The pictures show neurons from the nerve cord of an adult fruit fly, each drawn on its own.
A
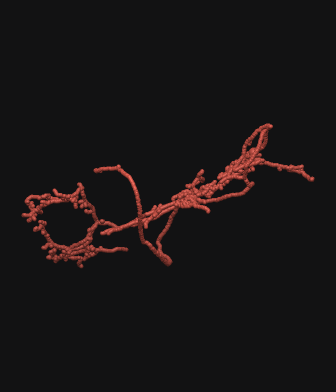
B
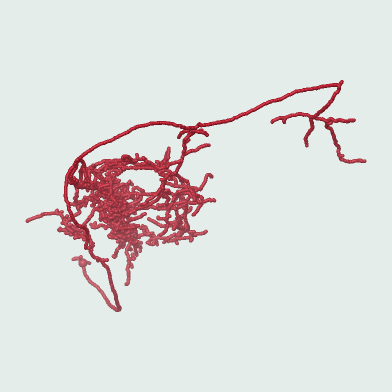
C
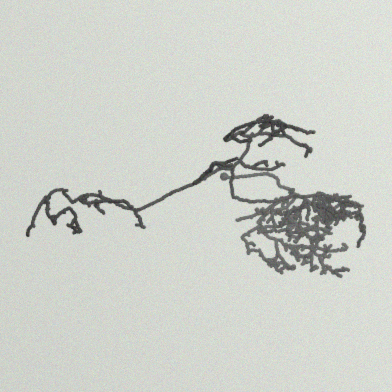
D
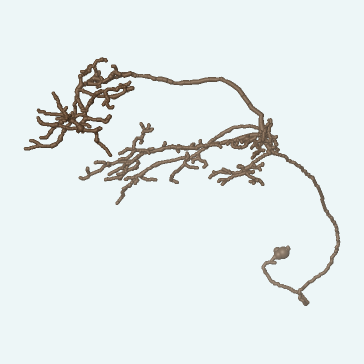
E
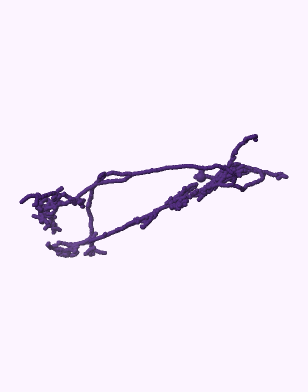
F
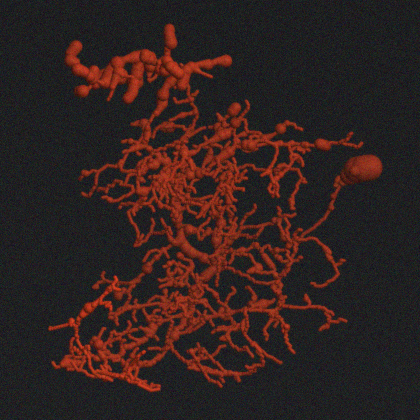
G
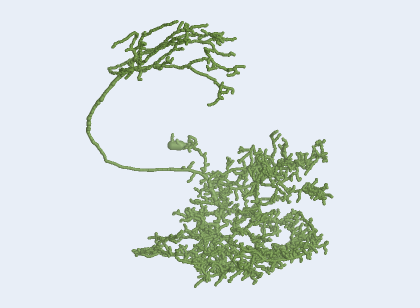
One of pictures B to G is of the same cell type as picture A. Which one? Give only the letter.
E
